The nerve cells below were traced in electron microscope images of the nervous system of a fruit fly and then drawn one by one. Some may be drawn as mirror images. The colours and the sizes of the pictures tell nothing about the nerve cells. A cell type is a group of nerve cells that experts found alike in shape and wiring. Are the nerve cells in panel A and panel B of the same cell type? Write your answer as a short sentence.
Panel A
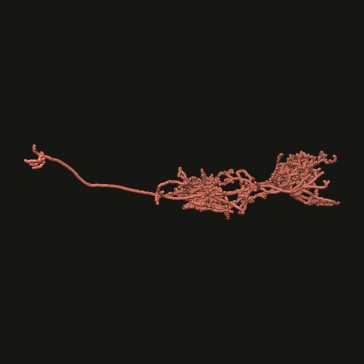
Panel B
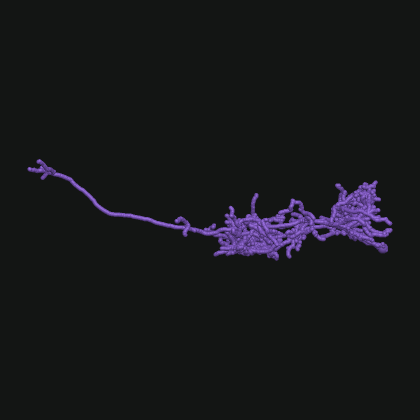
They are of the same cell type.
